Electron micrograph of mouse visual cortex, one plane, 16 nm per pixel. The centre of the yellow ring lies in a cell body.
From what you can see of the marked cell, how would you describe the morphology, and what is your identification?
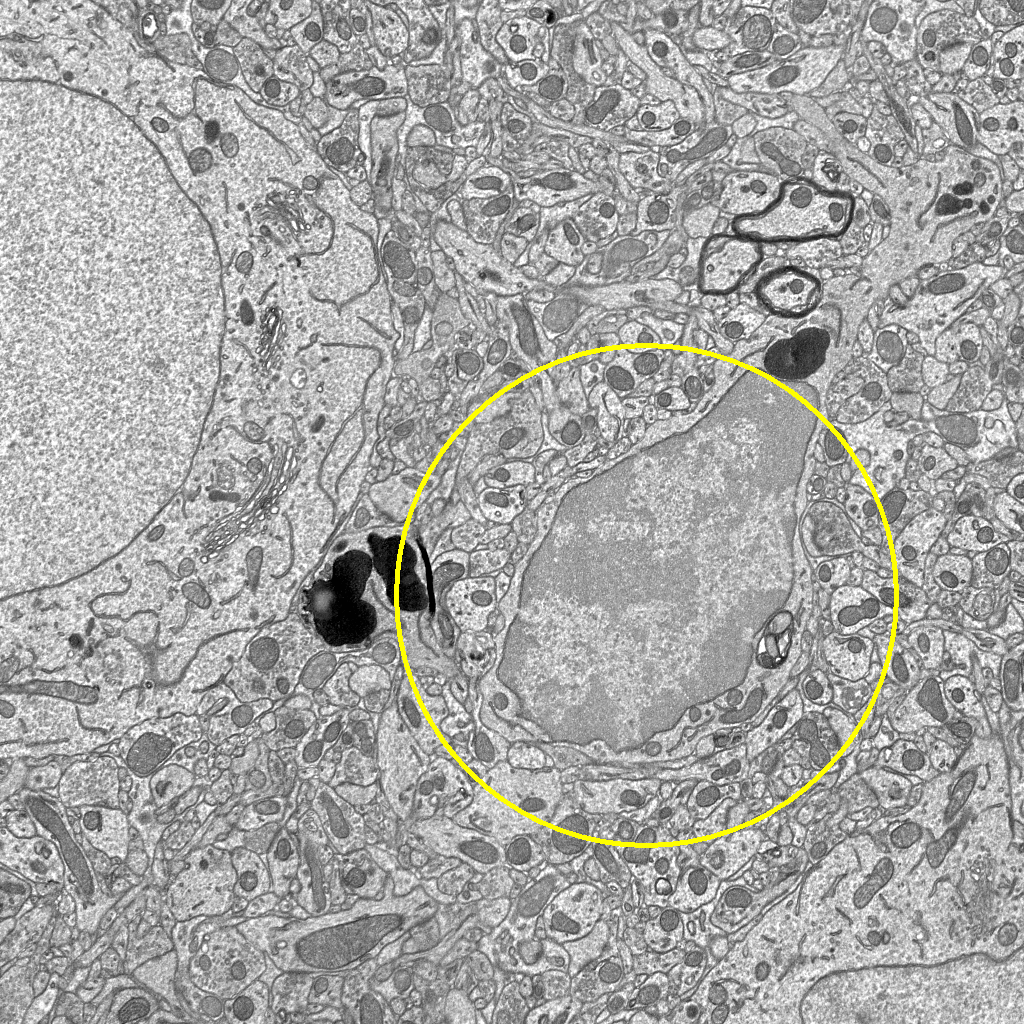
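An elongated, angular nucleus lies upper right to lower left. Its chromatin is mottled, dark and pale patches throughout. Notice a small membrane-bound profile with clear spaces at its lower-right edge. Past its upper-right tip lies a dark, dense, lobed body. This is a microglial cell.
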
